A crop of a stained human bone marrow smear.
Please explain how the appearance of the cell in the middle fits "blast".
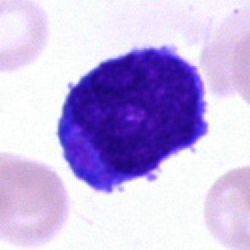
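Start with the cytoplasm: only a scant rim of it is seen, blue, mainly at the lower left of the cell.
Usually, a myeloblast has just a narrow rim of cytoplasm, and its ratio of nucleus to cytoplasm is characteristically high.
The scant rim here goes with that.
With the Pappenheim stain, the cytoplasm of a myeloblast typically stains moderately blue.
The blue of this rim agrees with it. No vacuoles are visible in the cytoplasm. The outline is roughly round with a slightly uneven edge, and small knob-like blebs stud the surface, most visibly along the right and lower edges. The cell in the middle is a blast.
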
